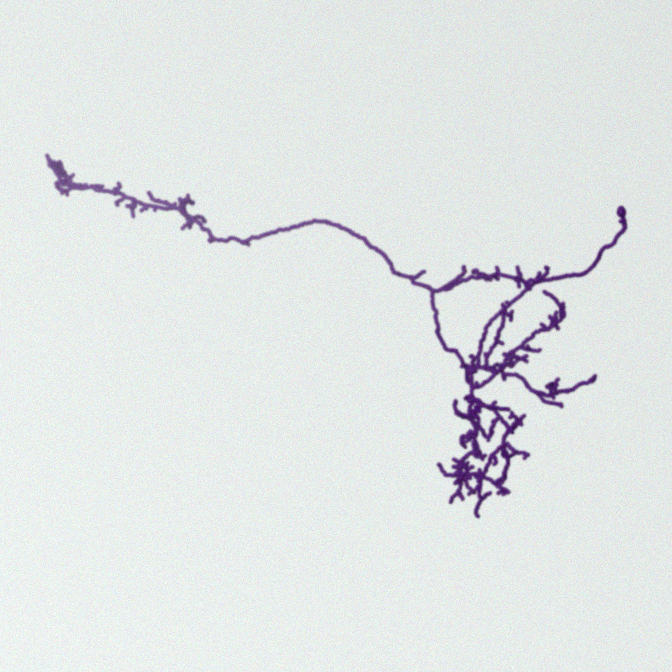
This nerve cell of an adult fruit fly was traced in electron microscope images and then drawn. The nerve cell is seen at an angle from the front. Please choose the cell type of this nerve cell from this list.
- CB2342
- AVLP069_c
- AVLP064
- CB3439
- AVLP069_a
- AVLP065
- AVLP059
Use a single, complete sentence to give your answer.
The nerve cell has CB2342 as its cell type.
